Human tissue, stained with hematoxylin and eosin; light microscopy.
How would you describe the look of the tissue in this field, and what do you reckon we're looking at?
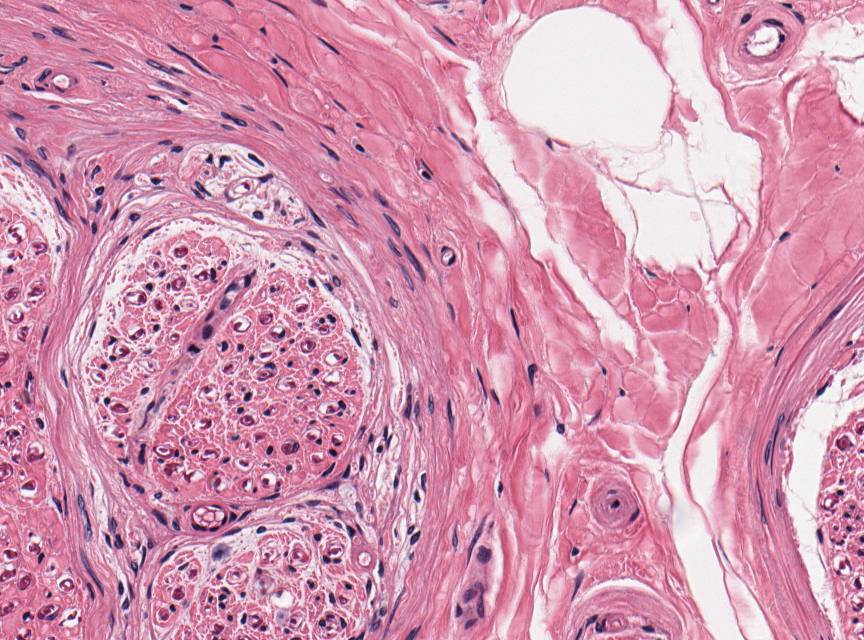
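Bundles: rounded, packed with small circular profiles, lying at the left, lower left and right edge, set in dense pink fibrous tissue. Fibres: cut across, each a small pink dot ringed by a pale clear halo. Sheath: a thin layered wrapping of flattened cells with elongated dark nuclei surrounds the large bundle left of centre. Nuclei inside: sparse, small, dark, scattered among the fibre profiles. Verdict: tibial nerve.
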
